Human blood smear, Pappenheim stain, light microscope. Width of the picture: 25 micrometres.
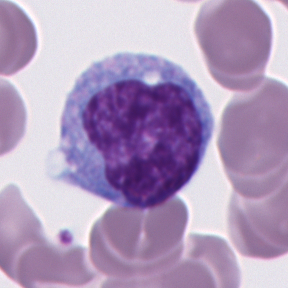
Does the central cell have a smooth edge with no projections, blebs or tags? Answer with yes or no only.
No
